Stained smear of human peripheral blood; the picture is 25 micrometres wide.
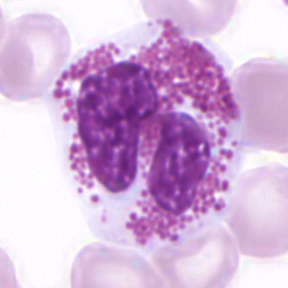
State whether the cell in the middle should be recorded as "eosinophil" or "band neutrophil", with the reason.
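This is an eosinophil, not a band neutrophil. Its cytoplasm is crowded with coarse, round granules of even size, stained reddish-pink.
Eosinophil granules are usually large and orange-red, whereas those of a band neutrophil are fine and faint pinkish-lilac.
The nucleus has two lobes.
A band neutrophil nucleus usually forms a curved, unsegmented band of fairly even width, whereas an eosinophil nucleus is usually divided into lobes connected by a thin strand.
The coarse granules and the two lobes therefore decide for the eosinophil.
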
